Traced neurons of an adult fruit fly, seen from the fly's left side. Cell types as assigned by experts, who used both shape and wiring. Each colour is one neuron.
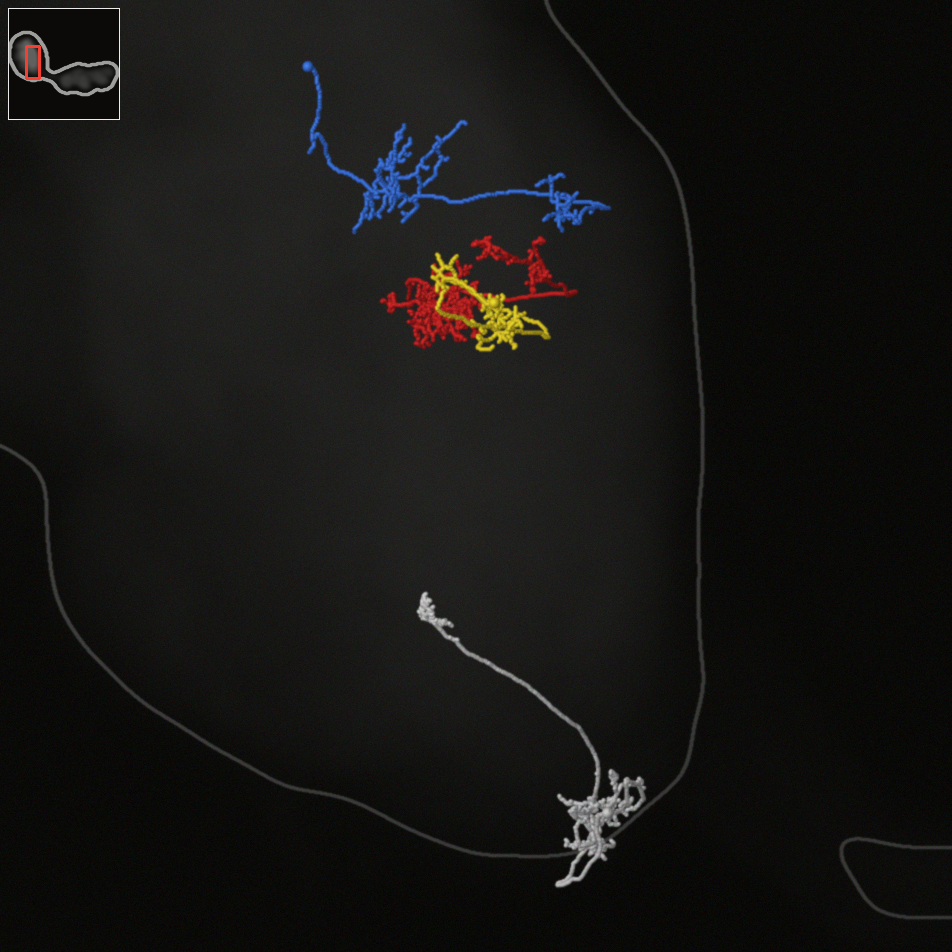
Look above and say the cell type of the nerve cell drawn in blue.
Tm40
